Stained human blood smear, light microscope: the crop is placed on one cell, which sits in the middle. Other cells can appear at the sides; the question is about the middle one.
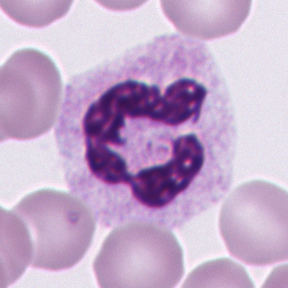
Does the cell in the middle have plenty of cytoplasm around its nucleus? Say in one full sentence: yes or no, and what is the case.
Yes, the cell has plenty of cytoplasm around its nucleus.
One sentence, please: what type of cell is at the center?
The cell centred in this crop is categorized as a segmented neutrophil.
